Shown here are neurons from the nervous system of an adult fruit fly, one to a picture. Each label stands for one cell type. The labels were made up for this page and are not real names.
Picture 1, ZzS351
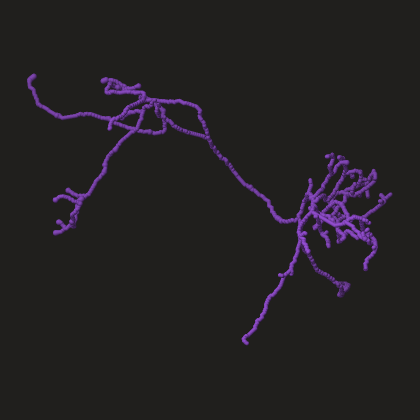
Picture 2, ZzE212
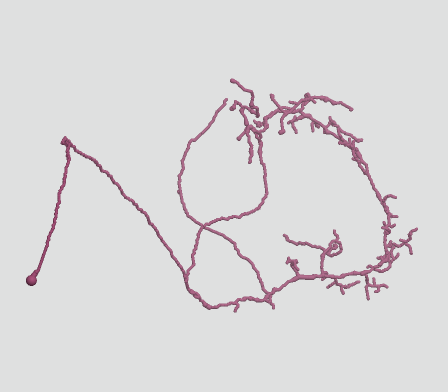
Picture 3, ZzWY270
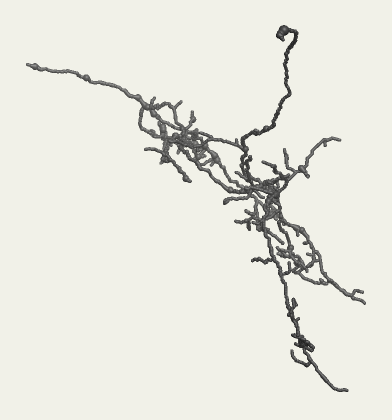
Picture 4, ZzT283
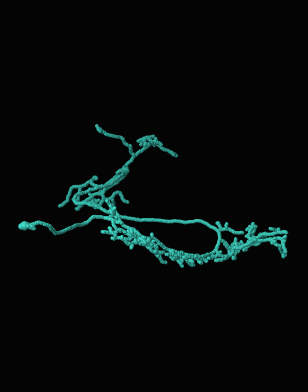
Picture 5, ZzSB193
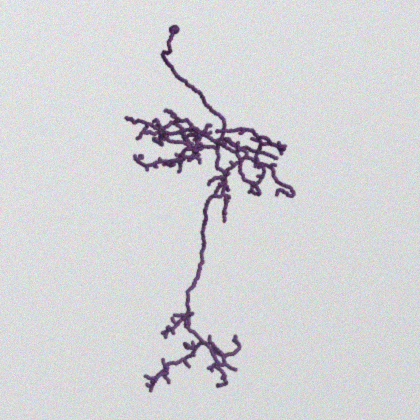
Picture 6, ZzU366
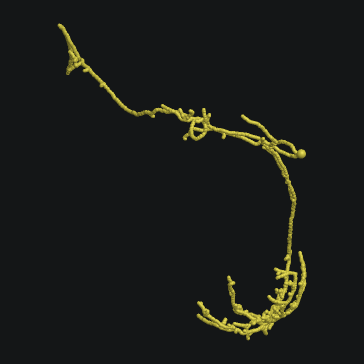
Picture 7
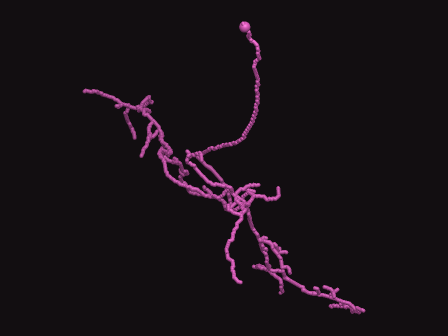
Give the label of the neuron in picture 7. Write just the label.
ZzWY270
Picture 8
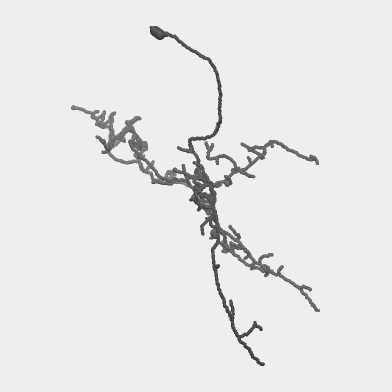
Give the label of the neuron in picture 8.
ZzWY270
